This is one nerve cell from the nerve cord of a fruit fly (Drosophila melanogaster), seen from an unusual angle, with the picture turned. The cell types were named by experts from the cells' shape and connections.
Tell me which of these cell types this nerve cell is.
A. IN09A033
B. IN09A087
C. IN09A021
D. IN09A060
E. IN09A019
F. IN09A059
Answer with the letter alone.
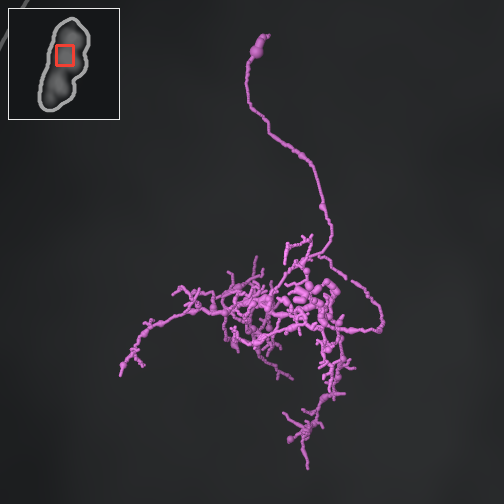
A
